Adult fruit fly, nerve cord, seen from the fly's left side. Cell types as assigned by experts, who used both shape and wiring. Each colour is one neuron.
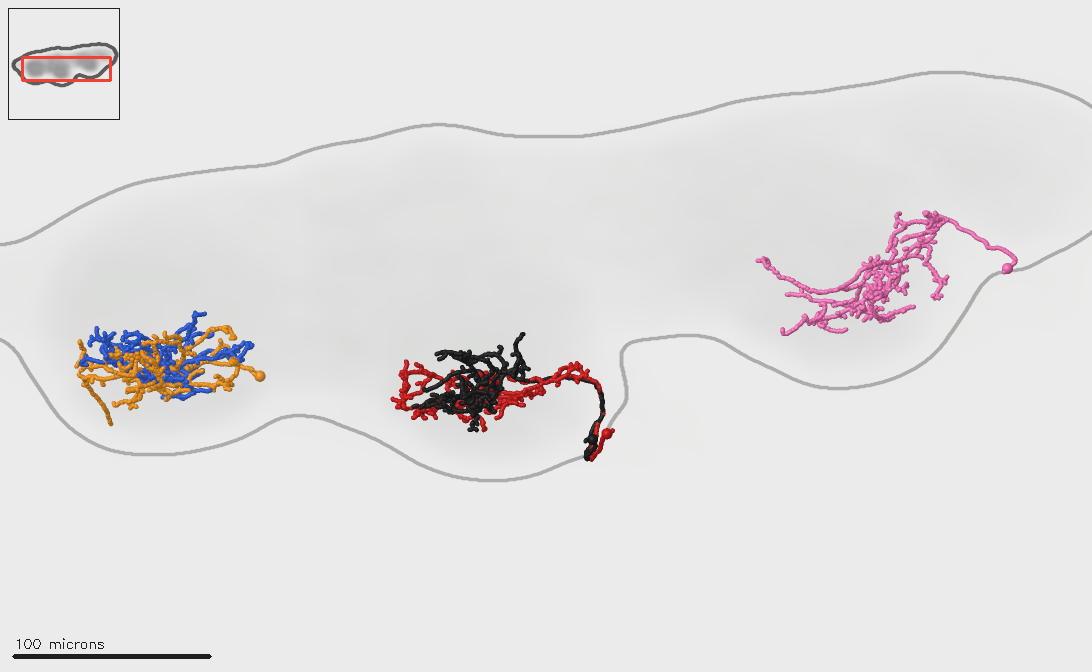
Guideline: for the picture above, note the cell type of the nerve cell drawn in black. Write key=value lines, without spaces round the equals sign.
cell_type=IN20A.22A058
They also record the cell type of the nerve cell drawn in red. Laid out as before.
cell_type=IN20A.22A089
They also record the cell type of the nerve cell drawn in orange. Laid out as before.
cell_type=IN20A.22A083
